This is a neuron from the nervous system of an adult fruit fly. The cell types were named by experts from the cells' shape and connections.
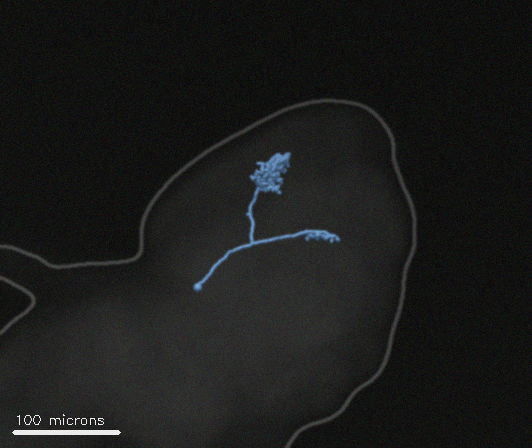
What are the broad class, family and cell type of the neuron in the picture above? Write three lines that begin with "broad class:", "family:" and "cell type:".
broad class: visual projection neuron
family: LC
cell type: LC15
